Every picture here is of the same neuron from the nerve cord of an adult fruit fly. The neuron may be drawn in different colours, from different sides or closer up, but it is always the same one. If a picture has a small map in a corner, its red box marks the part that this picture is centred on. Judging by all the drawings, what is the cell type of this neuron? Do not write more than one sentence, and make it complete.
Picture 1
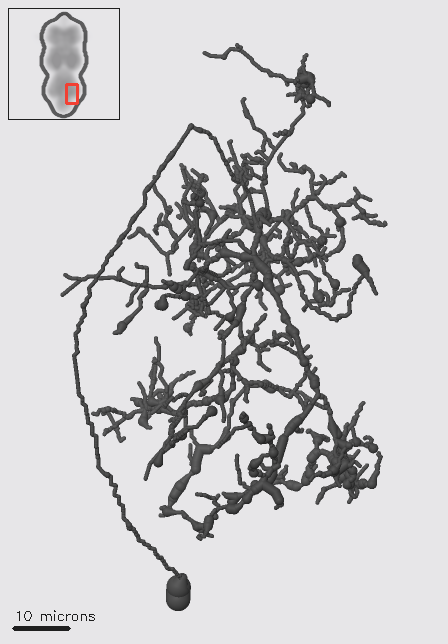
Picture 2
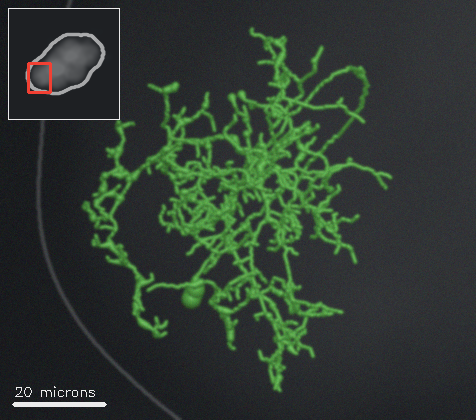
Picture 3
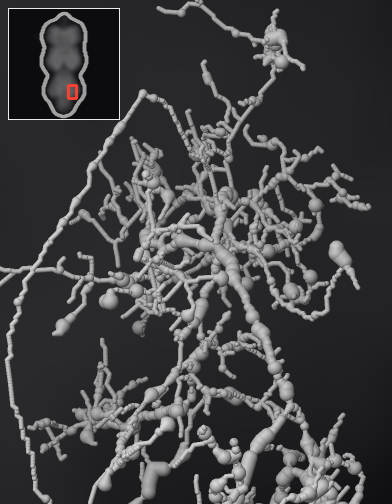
The neuron has IN21A037 as its cell type.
